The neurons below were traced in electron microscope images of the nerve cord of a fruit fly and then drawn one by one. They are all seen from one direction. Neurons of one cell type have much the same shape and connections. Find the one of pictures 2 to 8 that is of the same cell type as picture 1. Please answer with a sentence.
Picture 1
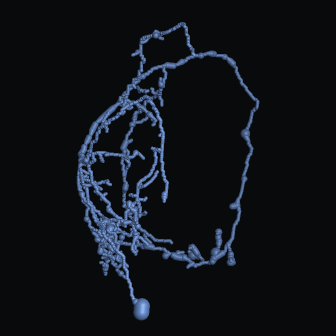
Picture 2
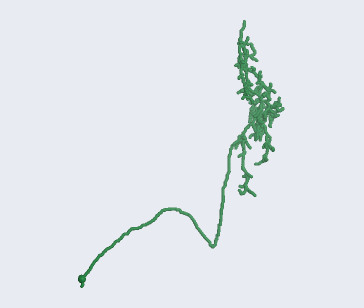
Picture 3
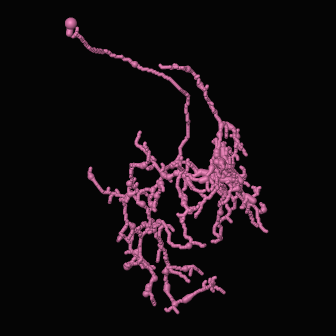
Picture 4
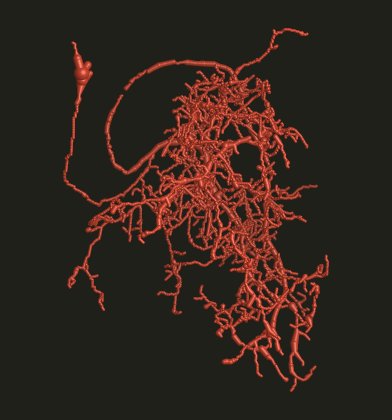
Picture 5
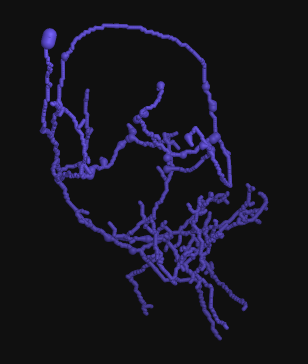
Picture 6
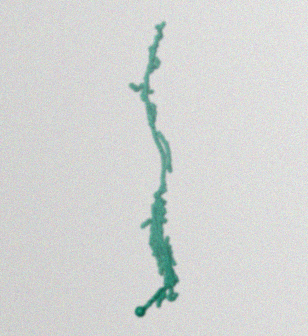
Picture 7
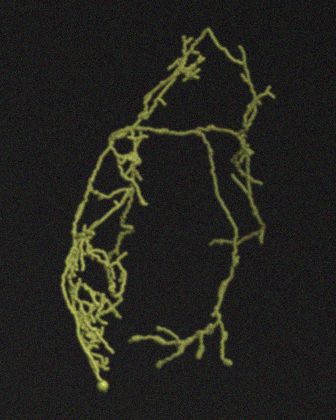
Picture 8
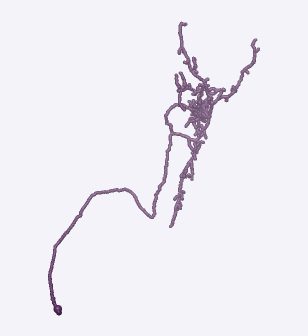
Picture 7 is of the same cell type.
